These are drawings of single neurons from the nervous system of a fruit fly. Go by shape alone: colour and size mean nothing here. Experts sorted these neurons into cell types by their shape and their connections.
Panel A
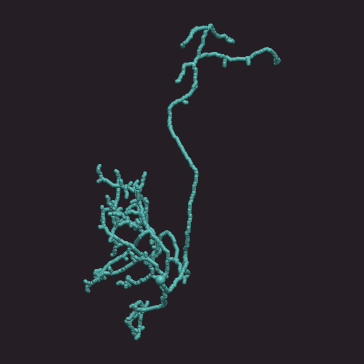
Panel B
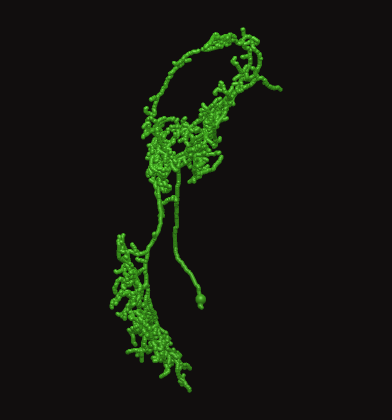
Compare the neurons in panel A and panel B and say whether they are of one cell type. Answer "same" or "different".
different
